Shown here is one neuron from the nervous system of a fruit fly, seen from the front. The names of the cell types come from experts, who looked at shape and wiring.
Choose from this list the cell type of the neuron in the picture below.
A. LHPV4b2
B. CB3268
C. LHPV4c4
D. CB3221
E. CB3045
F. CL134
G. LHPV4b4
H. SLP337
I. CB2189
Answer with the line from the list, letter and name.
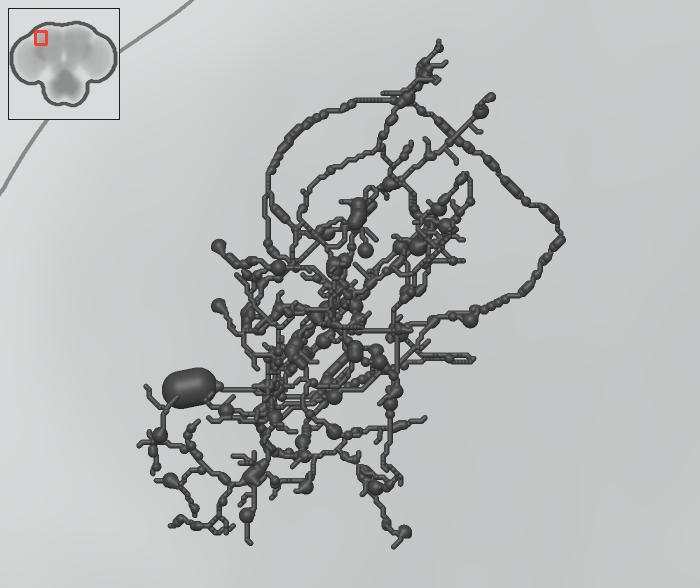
I. CB2189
